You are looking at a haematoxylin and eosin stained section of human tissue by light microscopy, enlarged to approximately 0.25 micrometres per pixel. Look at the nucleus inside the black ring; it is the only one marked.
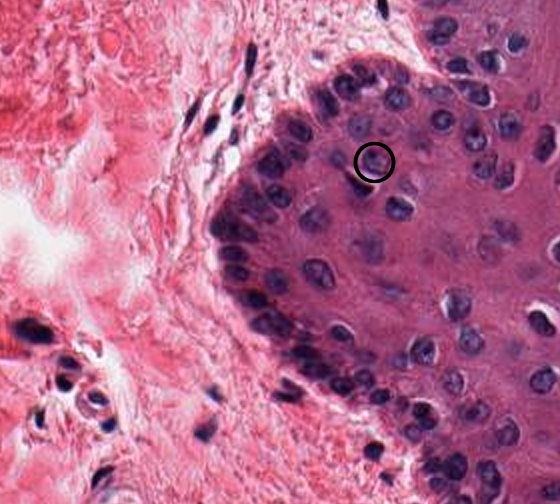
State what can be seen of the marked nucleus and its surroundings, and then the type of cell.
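Its nucleus is stained more lightly than the crowded, dark nuclei in the row along the border with the pink fibrous tissue. Its cytoplasm is pink, fairly plentiful around the nucleus, and shows no sharp outline separating it from the neighbouring cells. It lies a few cell layers inward from that dark border row, among similar cells with evenly spaced nuclei. Type of cell: keratinocyte.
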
